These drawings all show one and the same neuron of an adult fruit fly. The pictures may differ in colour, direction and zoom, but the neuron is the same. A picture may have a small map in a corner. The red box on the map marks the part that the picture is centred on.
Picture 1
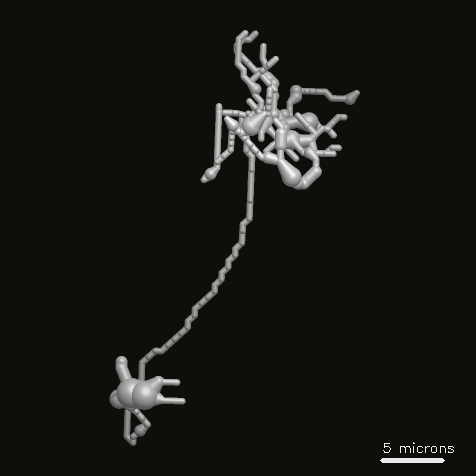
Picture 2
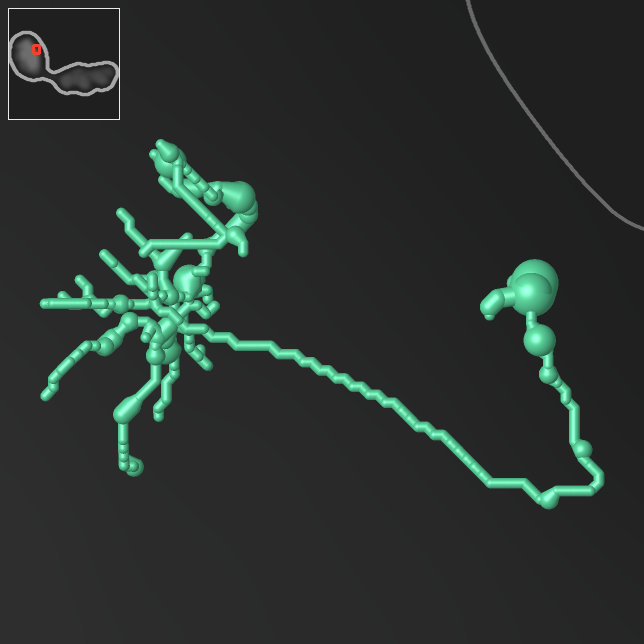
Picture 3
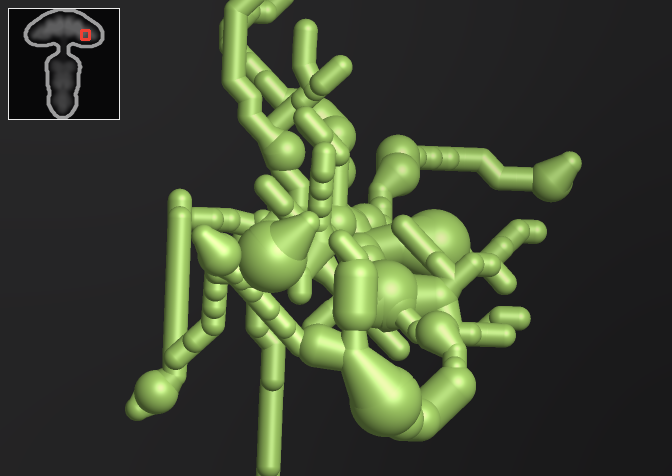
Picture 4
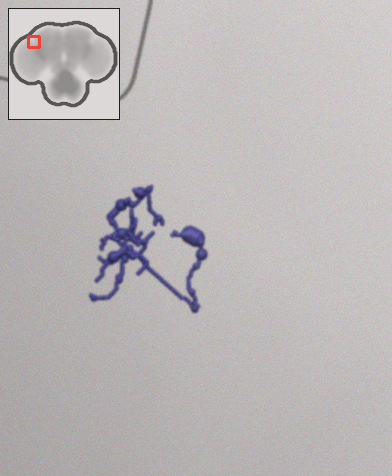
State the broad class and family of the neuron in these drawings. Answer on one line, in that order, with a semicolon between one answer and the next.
optic-lobe intrinsic neuron; T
